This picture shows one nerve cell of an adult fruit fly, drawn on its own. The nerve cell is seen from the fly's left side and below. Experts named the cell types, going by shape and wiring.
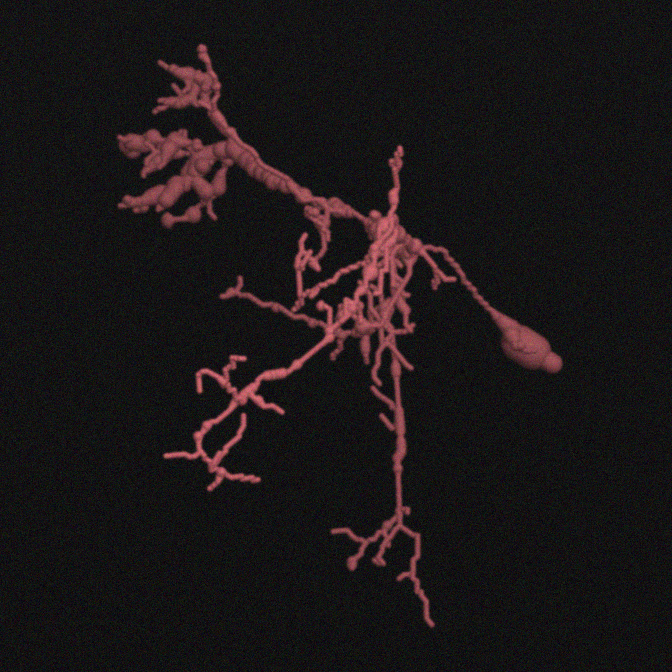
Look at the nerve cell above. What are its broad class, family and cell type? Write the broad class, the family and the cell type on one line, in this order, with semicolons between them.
central-brain intrinsic neuron; class CX; IbSpsP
